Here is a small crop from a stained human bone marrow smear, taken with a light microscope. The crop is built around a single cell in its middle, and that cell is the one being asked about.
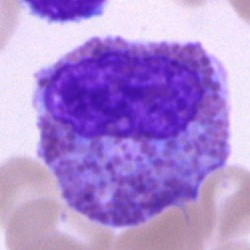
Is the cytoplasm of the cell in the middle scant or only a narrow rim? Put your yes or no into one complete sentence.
No, around the nucleus lies a wide area of cytoplasm.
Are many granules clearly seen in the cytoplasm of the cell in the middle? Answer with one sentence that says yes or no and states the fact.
Yes, what the cytoplasm holds is many visible granules.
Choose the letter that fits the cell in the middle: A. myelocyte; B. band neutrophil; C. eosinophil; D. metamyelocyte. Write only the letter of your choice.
C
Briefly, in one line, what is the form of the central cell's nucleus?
Worth pointing out that its nucleus is one compact mass, round, oval or reniform.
